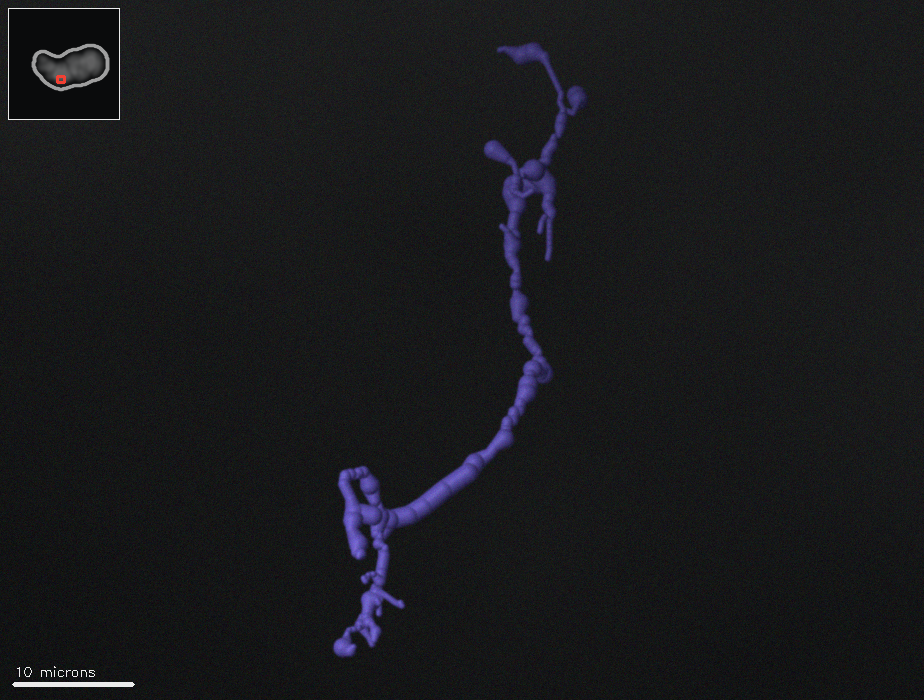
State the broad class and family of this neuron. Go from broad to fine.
optic-lobe intrinsic neuron; L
